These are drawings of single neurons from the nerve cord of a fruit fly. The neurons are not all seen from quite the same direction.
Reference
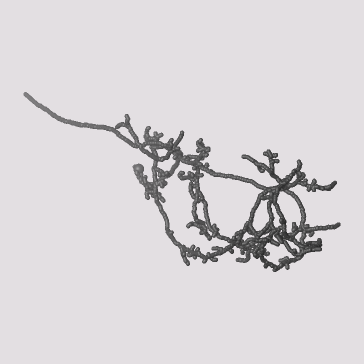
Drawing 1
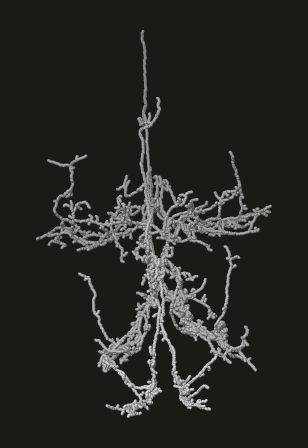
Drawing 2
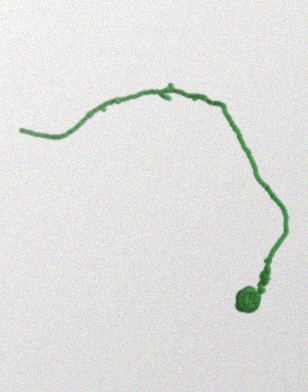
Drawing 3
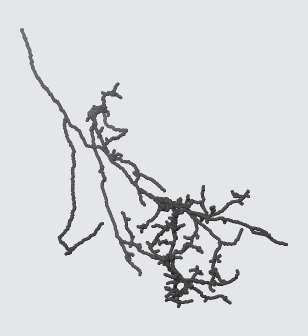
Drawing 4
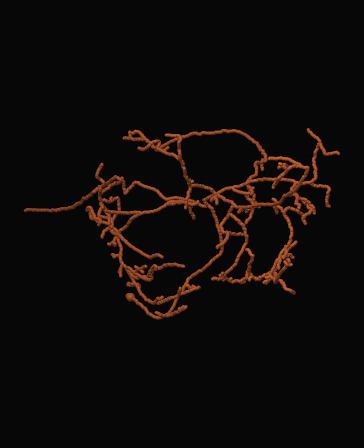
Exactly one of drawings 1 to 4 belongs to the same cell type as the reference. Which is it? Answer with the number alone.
3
